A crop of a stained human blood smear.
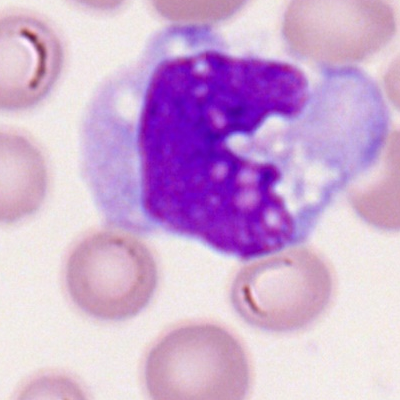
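Monocyte, the cell in the centre of this stained blood smear. Look first at its outline: it is irregular rather than smoothly round. Now follow the nucleus round to its right side, where a deep notch cuts into it. Small pale round spots lie over the dark nucleus. Finally, scan the cytoplasm; you will find no coarse coloured granules there.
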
